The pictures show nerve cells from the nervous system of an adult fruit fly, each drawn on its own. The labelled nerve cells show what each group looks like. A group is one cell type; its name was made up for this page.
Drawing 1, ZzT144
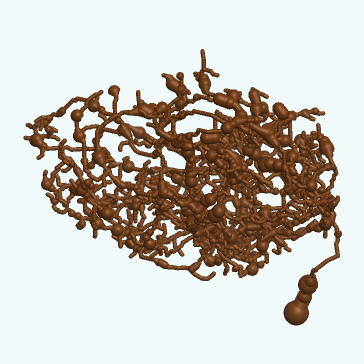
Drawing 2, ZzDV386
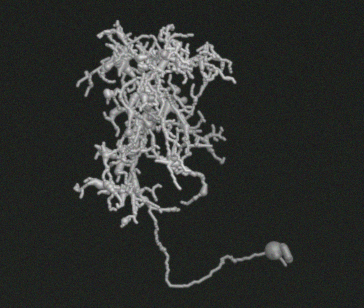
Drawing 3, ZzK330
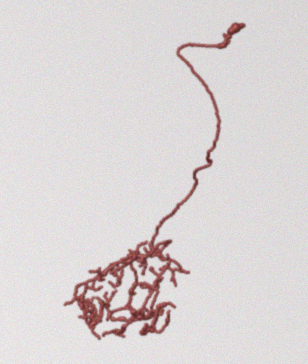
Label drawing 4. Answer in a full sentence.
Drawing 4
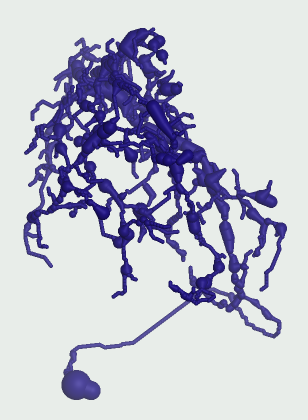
It belongs to ZzDV386.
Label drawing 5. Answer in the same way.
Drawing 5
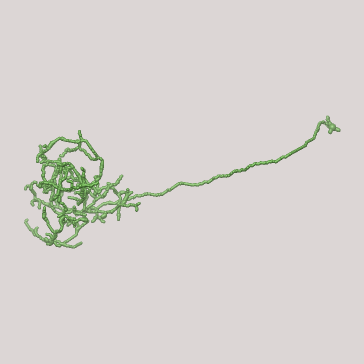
It belongs to ZzK330.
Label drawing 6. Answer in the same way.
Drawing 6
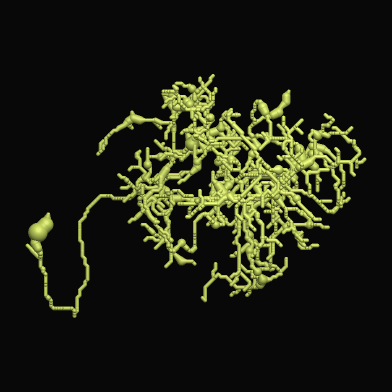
It belongs to ZzDV386.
